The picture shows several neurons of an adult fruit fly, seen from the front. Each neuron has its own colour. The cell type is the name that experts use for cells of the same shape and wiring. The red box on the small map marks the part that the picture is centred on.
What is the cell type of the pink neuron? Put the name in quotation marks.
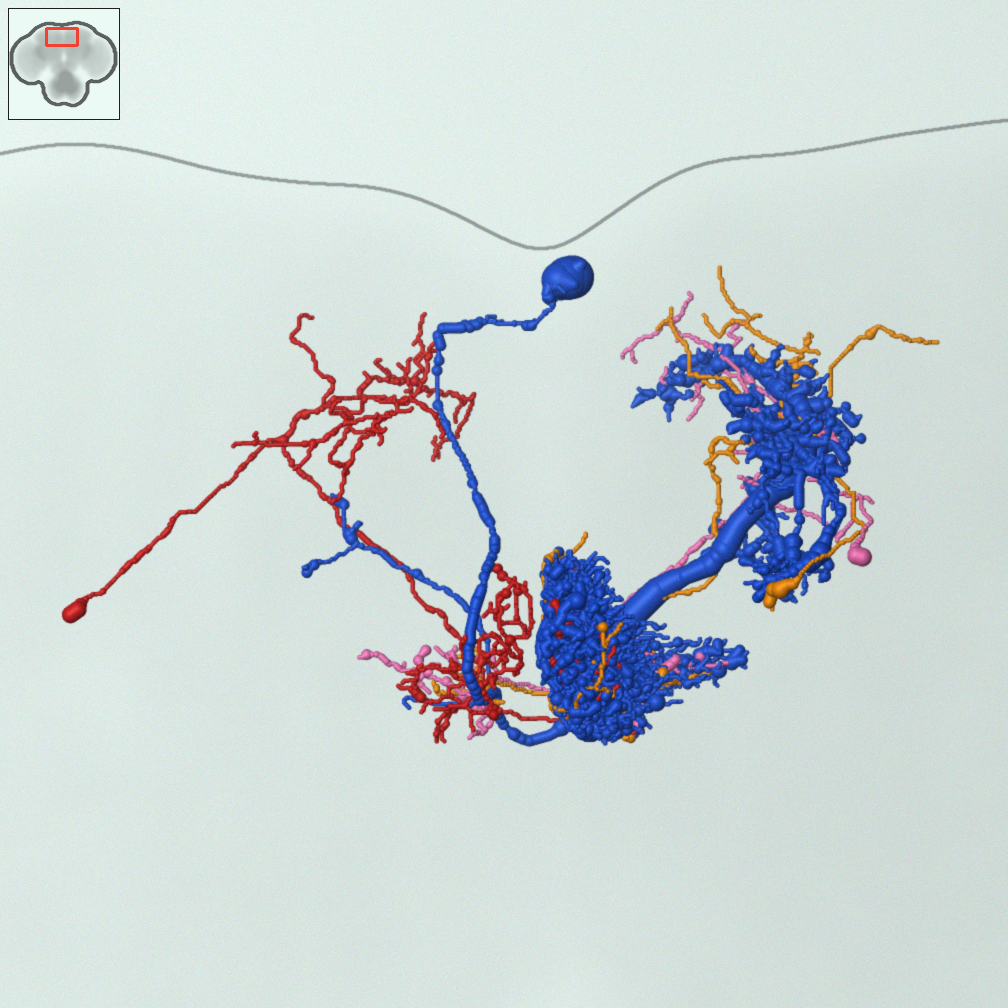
"PAM02"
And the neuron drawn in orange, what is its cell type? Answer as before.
"PAM15"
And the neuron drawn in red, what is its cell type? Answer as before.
"PAM01"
